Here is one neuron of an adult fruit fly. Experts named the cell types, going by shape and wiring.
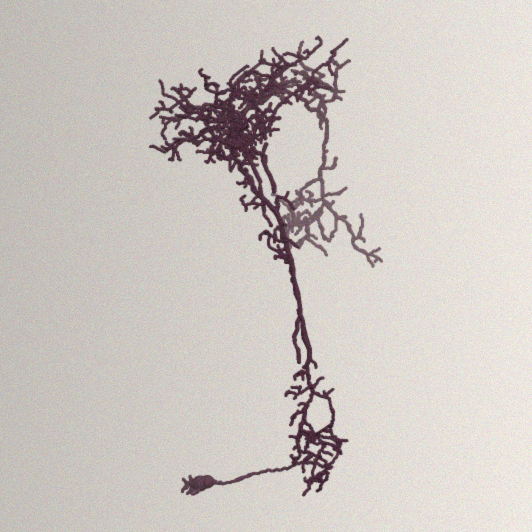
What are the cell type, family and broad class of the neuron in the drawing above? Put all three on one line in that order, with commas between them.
WEDPN4, hemilineage WEDa2, central-brain intrinsic neuron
